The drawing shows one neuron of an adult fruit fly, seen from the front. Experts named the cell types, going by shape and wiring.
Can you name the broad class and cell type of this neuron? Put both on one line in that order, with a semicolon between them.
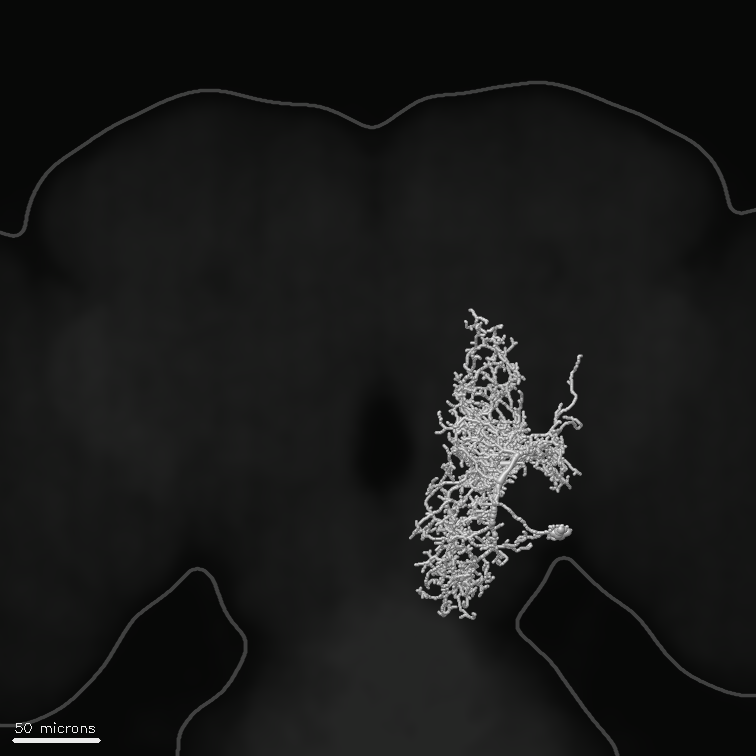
central-brain intrinsic neuron; PS304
